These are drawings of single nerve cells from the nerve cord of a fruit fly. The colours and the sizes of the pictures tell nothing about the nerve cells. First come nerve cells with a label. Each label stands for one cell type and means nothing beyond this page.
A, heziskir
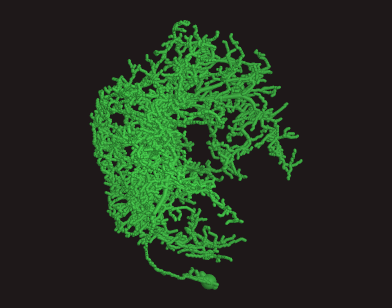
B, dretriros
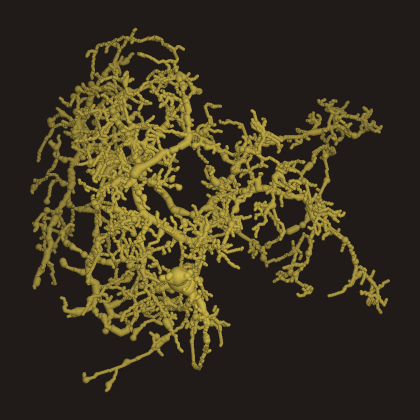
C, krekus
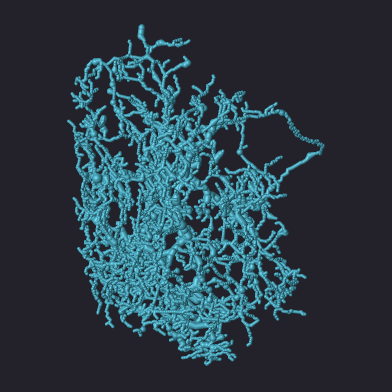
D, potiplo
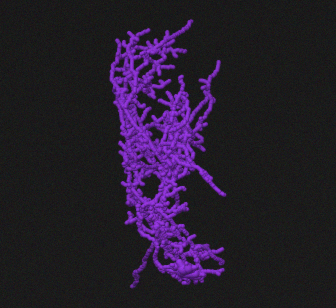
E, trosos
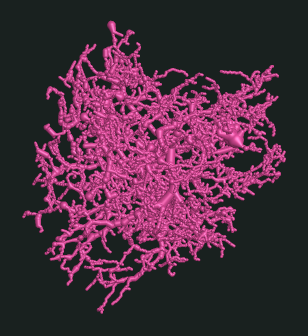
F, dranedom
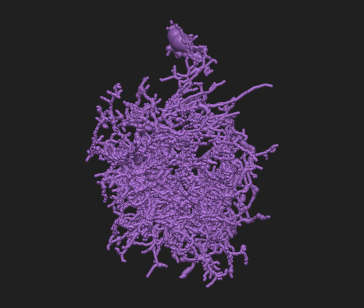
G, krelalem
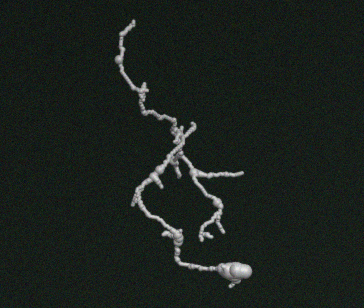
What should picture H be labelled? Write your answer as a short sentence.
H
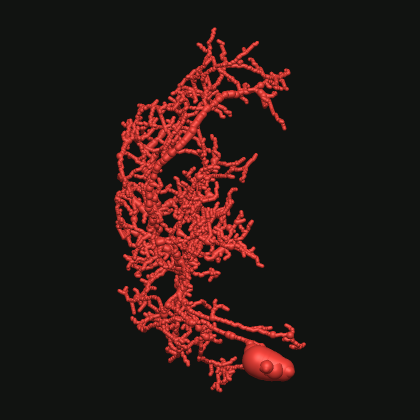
It belongs to potiplo.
